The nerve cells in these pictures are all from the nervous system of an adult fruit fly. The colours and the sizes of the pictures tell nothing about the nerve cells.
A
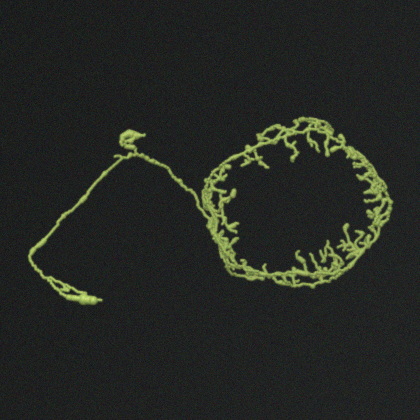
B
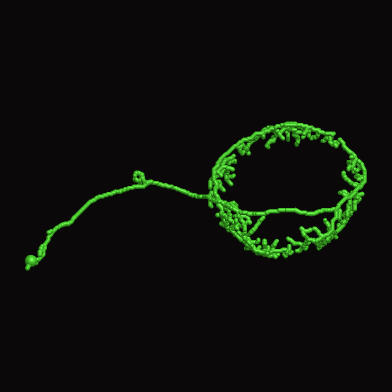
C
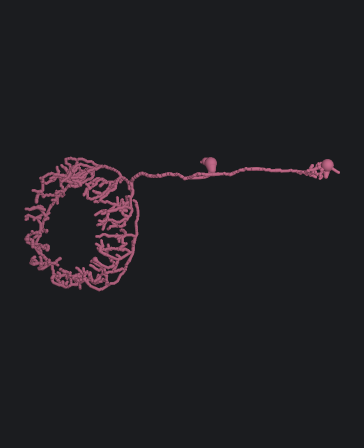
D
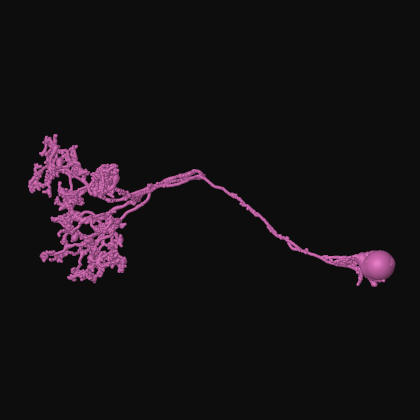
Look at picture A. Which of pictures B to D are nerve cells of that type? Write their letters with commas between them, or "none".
B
